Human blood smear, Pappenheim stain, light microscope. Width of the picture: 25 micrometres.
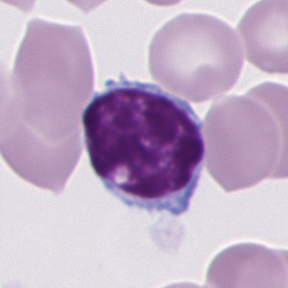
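Typical lymphocyte, stained peripheral blood smear, light microscope; the nucleated cell at the centre. Cell about 13 by 10 micrometres; nucleus about 11 by 9 micrometres, filling about 80% of cell area. Edge fringed with fine, short, irregular projections. Chromatin dark purple, coarsely clumped. Cytoplasm only a narrow rim around the nucleus. Small pale spot in lower left part of nucleus.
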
